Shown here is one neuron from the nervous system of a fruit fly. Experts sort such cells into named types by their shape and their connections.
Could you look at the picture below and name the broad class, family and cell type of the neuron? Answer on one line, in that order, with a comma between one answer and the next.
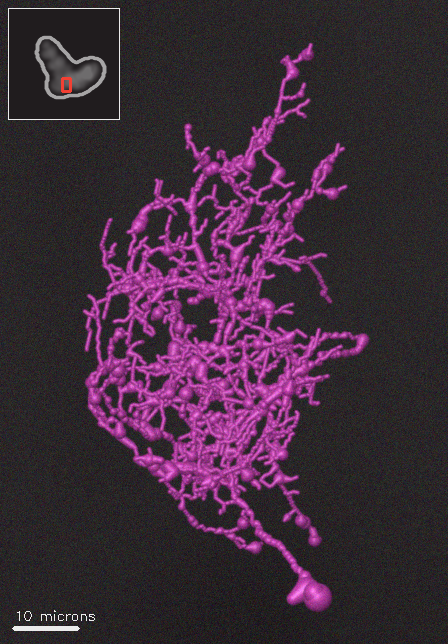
central-brain intrinsic neuron, hemilineage VLPl&p1_lateral, AVLP334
